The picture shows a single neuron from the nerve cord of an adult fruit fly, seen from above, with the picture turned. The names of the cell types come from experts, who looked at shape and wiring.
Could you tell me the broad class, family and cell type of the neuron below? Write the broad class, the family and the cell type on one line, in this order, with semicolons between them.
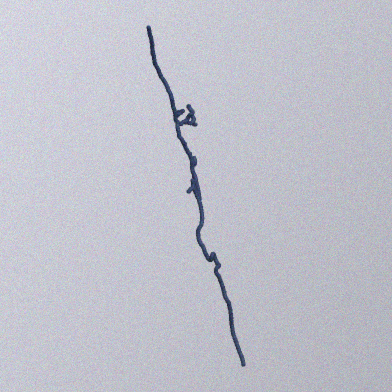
sensory neuron ascending to the brain; class mechanosensory proprioceptive; SApp08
